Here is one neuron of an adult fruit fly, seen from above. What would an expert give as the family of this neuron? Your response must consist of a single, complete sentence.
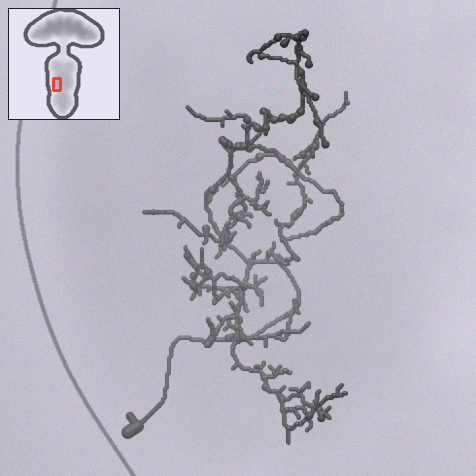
Family hemilineage 01B is the family of this neuron.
